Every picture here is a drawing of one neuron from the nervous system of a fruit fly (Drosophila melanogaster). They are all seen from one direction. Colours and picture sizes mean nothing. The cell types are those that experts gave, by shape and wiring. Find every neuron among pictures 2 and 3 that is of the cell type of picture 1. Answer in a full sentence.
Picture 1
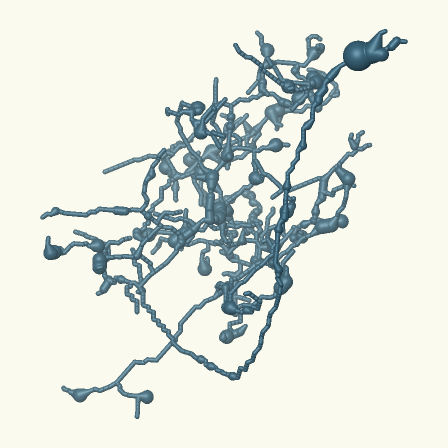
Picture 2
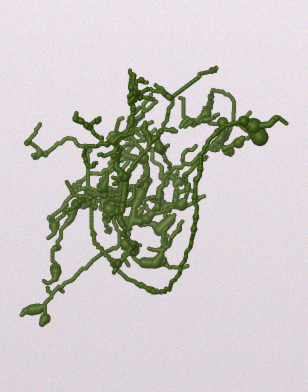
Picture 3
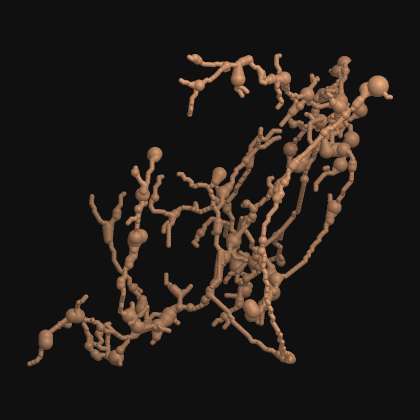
Picture 2 is of the same cell type.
